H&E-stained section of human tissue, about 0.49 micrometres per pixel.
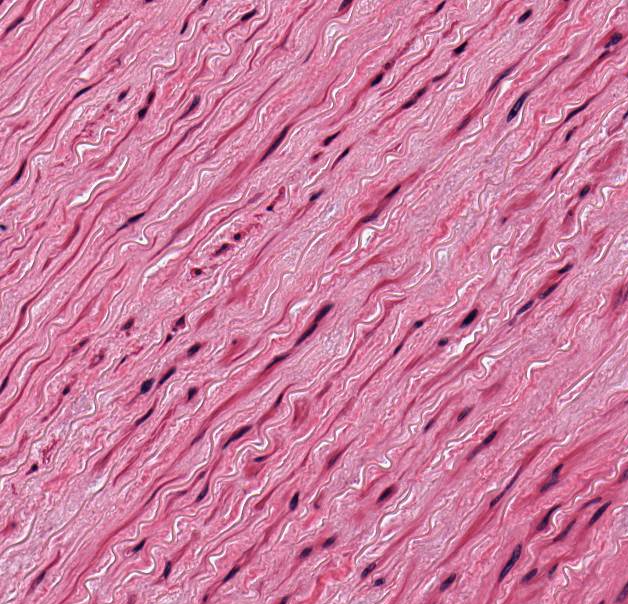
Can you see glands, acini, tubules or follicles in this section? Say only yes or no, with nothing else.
No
